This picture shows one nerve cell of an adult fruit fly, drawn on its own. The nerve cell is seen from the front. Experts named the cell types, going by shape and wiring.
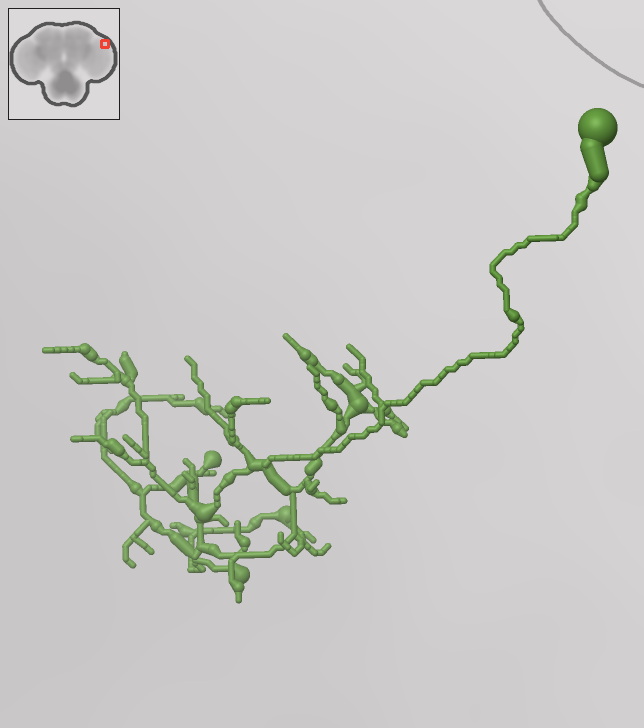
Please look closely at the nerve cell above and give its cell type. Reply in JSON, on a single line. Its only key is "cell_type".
{"cell_type": "Mi17"}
